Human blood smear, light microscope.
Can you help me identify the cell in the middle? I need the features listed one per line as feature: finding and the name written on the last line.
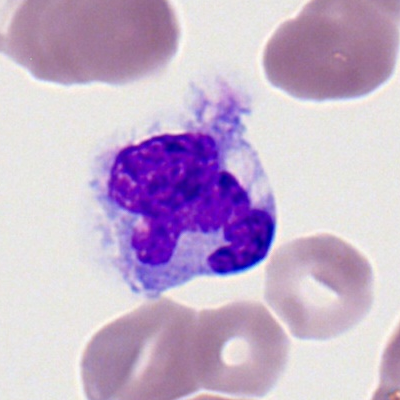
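Nucleus: folded into several irregular lobes.
Lobe position: one reaches the cell's edge at the lower right.
Chromatin: dark purple clumps with paler spaces between them.
Cytoplasm: pale grey-blue.
Cell: monocyte.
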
